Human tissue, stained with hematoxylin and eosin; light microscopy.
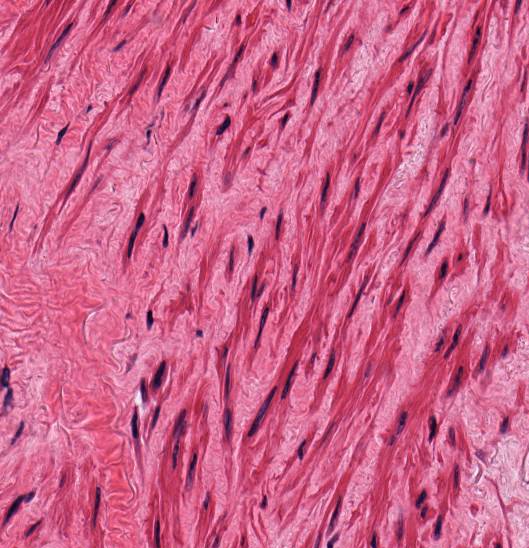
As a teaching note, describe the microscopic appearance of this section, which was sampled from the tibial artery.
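Look first at the direction: the streaks run diagonally, from lower left up to upper right. Now find the nuclei; each is elongated and dark purple, tapering at both ends. Notice how they sit well apart from one another, scattered rather than crowded. Around them the cytoplasm is deep pink, and its borders blend into the surrounding fibres.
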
